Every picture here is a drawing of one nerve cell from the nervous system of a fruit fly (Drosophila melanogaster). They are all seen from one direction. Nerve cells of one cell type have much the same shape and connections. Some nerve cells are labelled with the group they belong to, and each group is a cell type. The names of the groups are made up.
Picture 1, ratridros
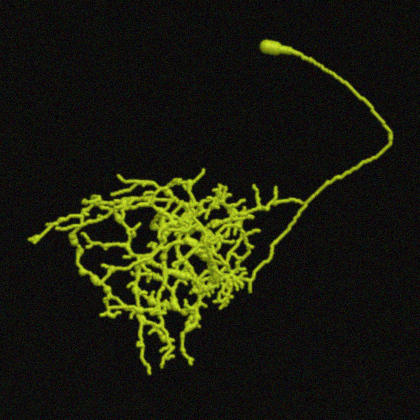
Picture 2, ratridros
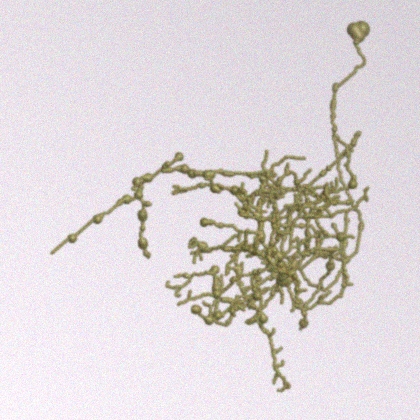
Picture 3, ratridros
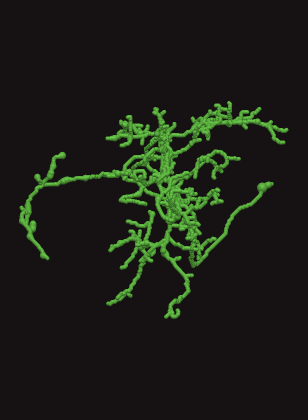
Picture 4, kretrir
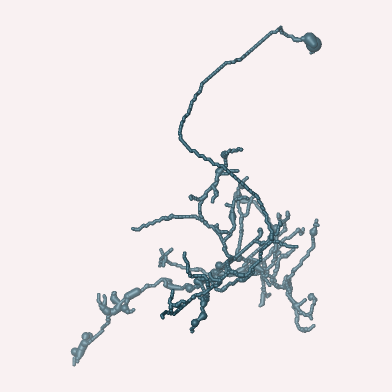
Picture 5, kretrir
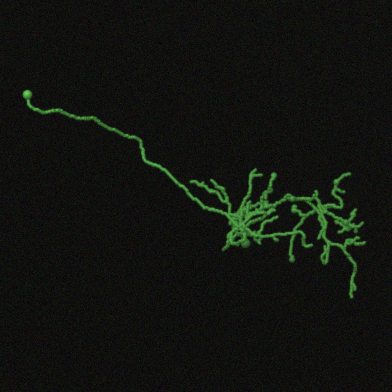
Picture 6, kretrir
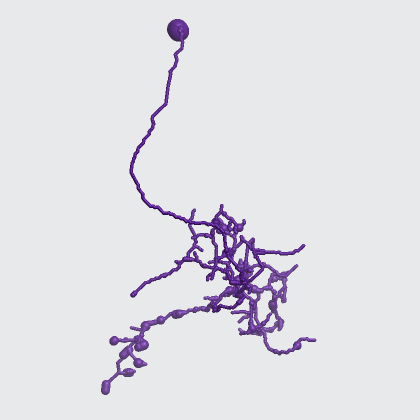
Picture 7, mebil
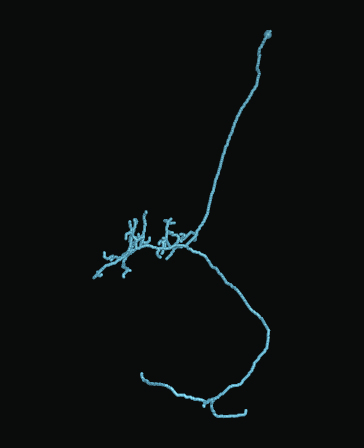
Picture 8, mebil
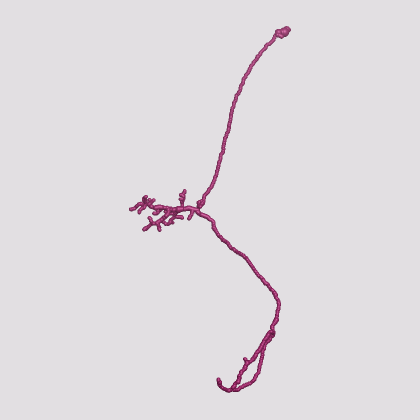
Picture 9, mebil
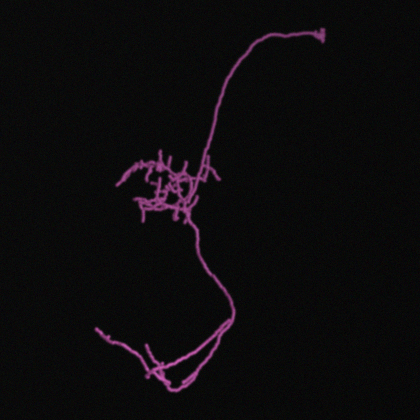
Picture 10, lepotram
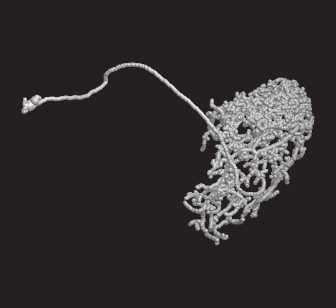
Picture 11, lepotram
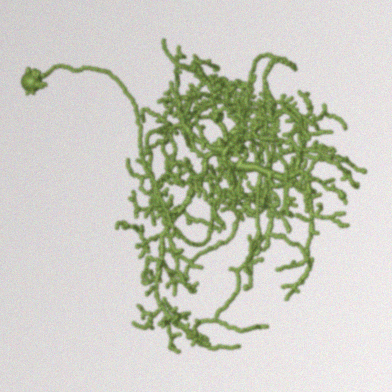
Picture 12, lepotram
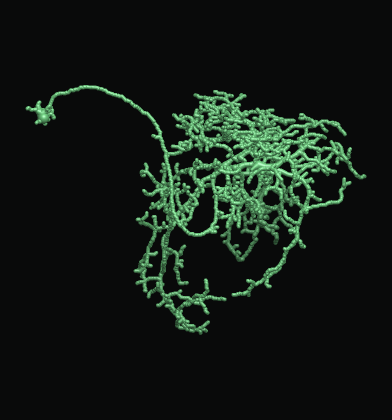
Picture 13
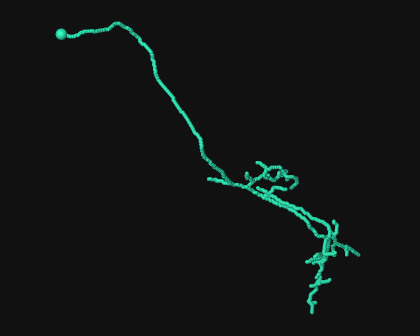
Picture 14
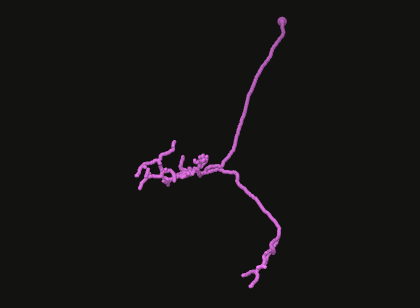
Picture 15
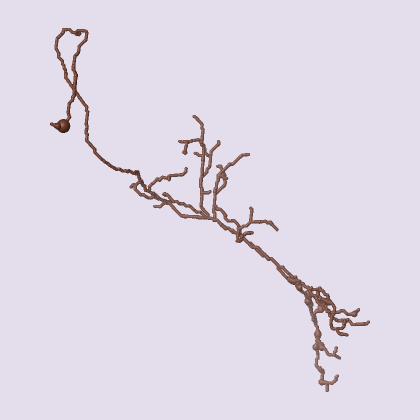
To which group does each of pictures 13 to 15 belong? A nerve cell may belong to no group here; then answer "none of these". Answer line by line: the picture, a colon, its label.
13: kretrir
14: mebil
15: kretrir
